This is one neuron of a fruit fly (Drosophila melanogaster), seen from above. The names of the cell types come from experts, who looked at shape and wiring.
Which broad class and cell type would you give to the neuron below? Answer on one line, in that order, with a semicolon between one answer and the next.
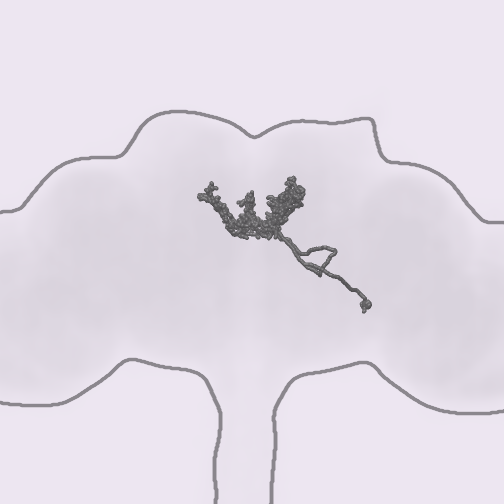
central-brain intrinsic neuron; PRW063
